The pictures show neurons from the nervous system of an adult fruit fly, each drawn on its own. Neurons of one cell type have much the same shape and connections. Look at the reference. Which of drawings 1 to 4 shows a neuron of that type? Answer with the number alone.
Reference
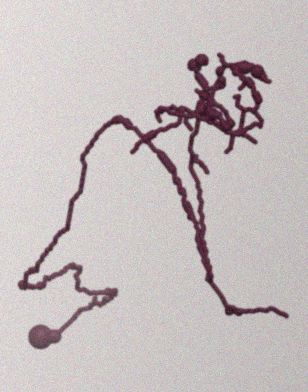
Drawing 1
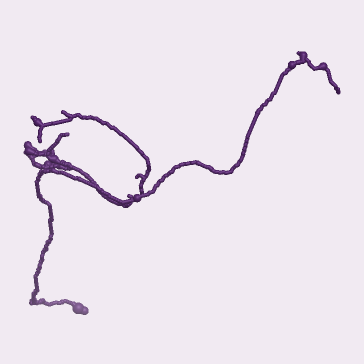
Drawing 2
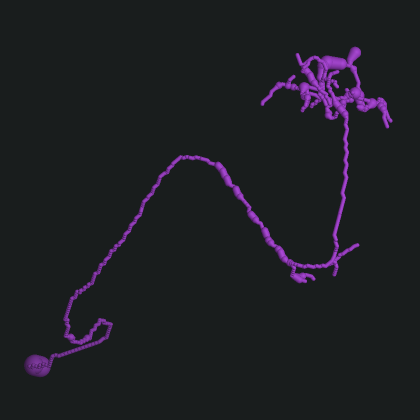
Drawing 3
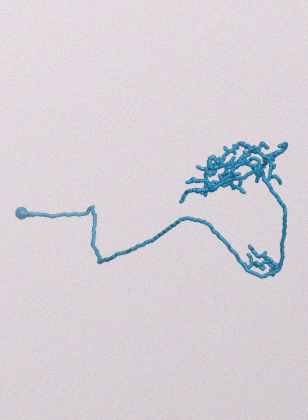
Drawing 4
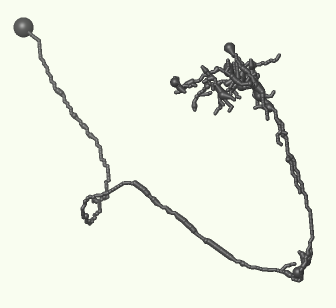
1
